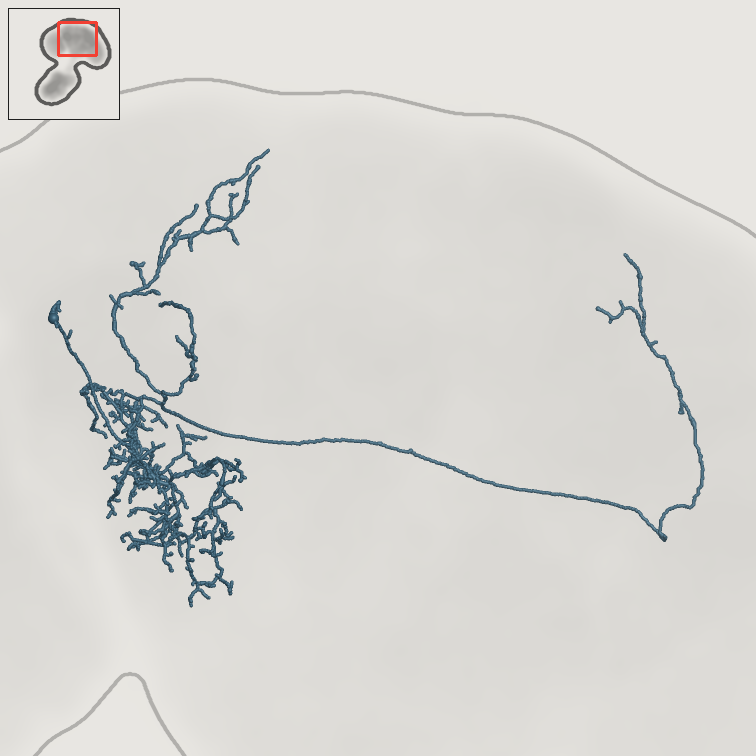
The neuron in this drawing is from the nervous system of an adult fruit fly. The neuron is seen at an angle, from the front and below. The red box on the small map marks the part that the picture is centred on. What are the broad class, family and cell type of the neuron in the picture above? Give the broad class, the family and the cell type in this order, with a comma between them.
central-brain intrinsic neuron, hemilineage VLPl&d1_lateral, AVLP722m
